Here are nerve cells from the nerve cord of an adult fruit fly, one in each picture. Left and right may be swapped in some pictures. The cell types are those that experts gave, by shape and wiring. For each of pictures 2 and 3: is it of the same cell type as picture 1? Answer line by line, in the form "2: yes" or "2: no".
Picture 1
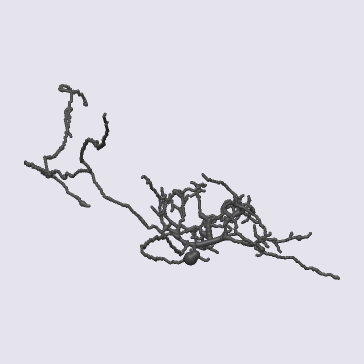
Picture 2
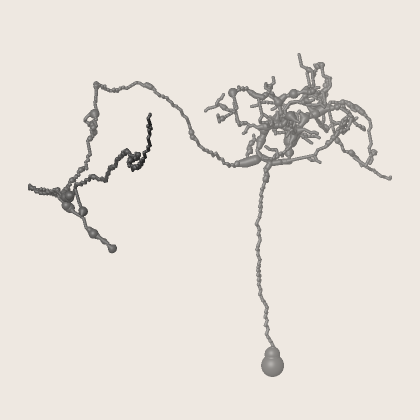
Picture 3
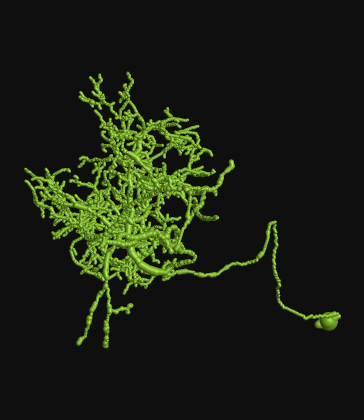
2: yes
3: no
